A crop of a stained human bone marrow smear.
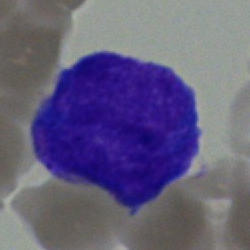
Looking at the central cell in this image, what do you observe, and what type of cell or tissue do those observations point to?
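Roughly round cell, edge slightly bumpy and irregular. Dark-stained nucleus fills almost the whole cell; no distinct rim of cytoplasm visible. No distinct granules seen. Small pointed bulge projects from the lower edge. Cell: blast.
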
